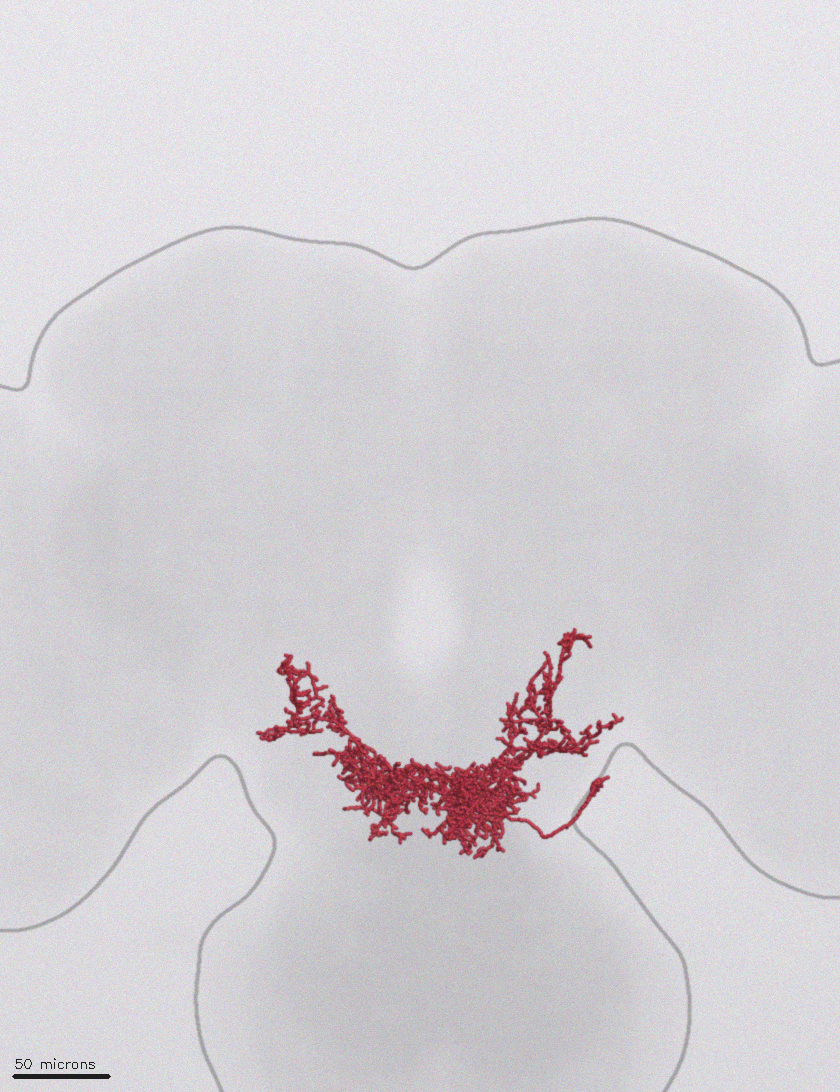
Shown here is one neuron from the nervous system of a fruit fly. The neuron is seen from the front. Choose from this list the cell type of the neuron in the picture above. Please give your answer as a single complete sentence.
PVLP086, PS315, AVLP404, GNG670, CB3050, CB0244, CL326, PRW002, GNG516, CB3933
With respect to cell type, this neuron is GNG516.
